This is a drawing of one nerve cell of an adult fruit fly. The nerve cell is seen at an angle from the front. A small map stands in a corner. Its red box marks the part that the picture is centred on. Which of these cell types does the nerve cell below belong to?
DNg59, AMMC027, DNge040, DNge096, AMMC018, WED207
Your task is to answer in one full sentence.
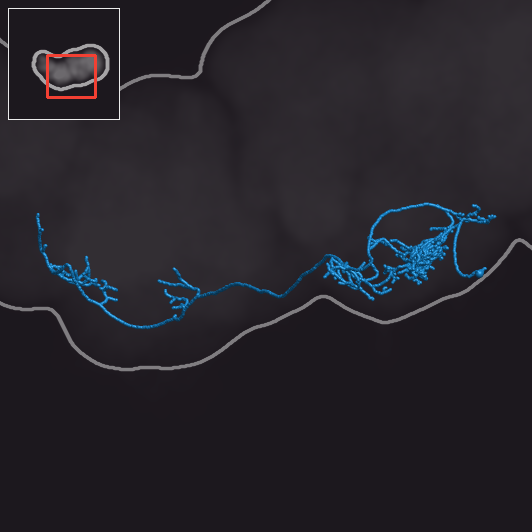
The nerve cell is typed under the name DNg59.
